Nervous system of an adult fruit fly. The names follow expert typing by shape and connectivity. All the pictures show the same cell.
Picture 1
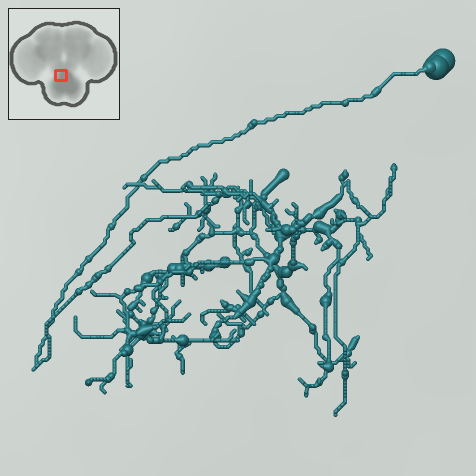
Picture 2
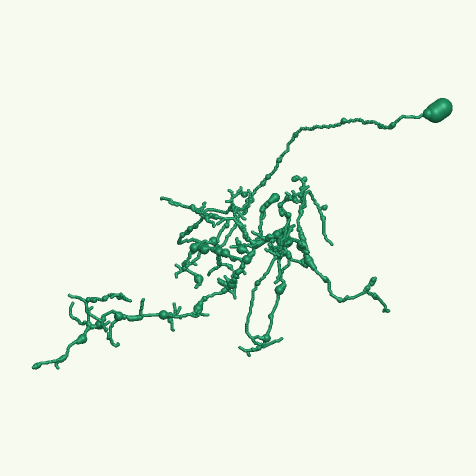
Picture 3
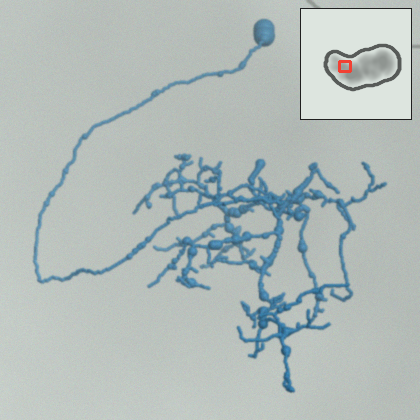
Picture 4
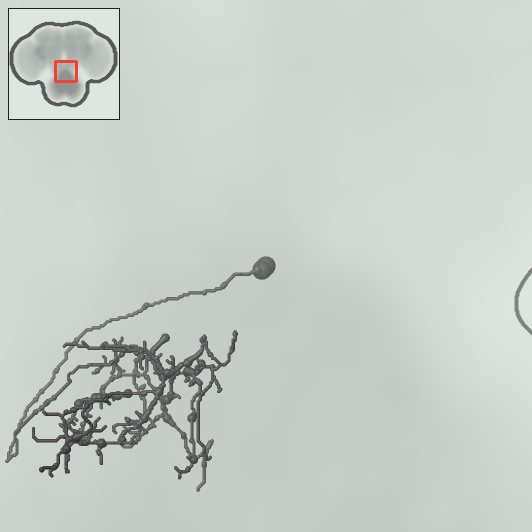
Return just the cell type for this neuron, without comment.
IN11B022_c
